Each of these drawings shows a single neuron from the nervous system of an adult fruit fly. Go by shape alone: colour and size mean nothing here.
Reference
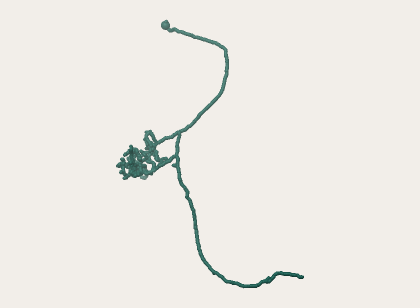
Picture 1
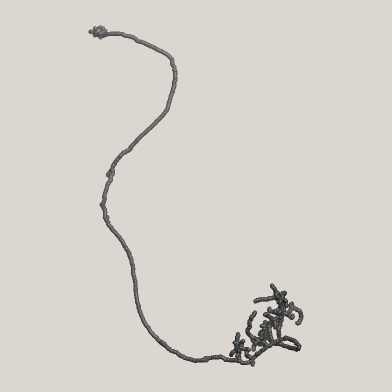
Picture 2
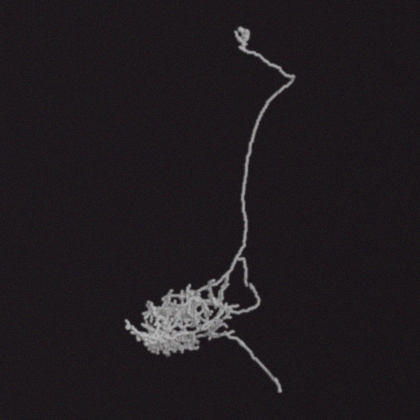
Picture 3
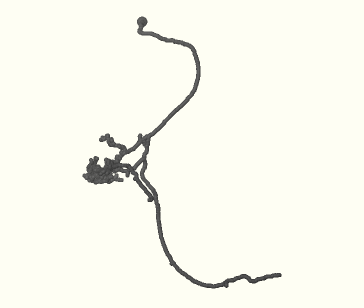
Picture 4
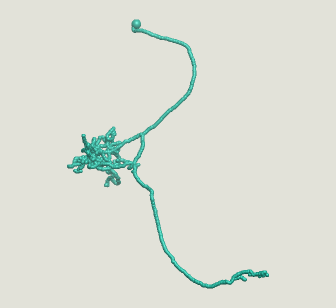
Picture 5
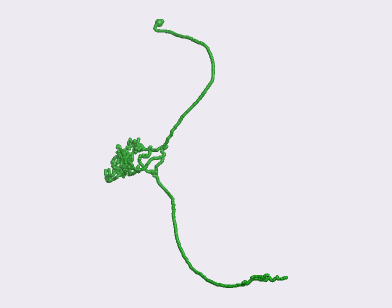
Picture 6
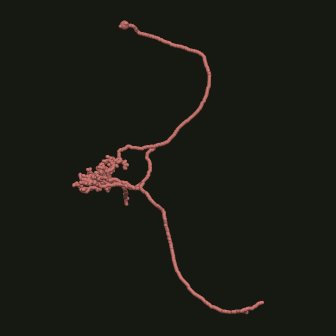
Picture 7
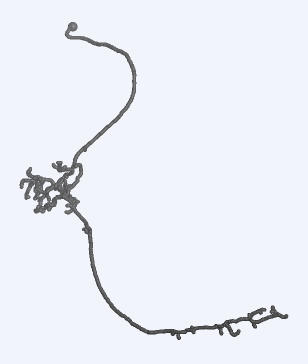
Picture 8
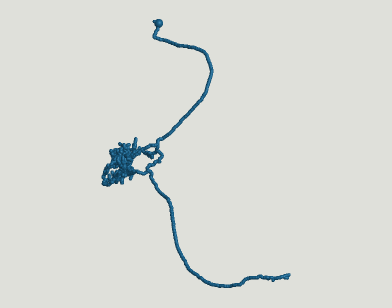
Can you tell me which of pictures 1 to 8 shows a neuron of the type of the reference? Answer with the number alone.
4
